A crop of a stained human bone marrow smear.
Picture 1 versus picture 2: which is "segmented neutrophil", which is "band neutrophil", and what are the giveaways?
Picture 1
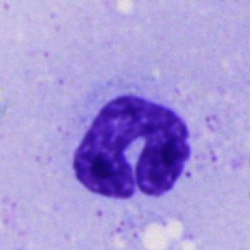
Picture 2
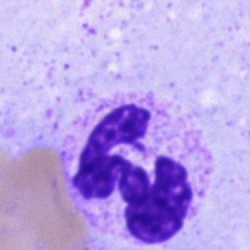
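Picture 1 shows a band neutrophil, and picture 2 shows a segmented neutrophil. In picture 1, look at the nucleus: it is bent into a horseshoe with its opening facing down, and its deep purple, coarsely clumped chromatin has darker patches in each limb.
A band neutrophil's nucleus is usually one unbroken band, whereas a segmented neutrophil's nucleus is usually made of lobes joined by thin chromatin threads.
The outer edge of that cell fades into the background, and the picture is slightly blurred, so the nuclear detail looks softer. In picture 2, the cell is roughly round, its chromatin is dark purple and coarsely clumped, and its pale lilac cytoplasm holds scattered fine, small lilac-pink granules.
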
